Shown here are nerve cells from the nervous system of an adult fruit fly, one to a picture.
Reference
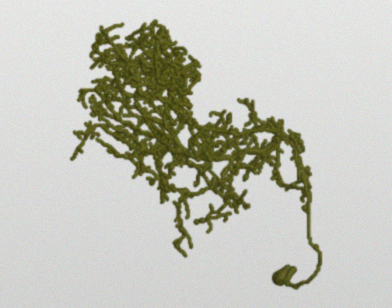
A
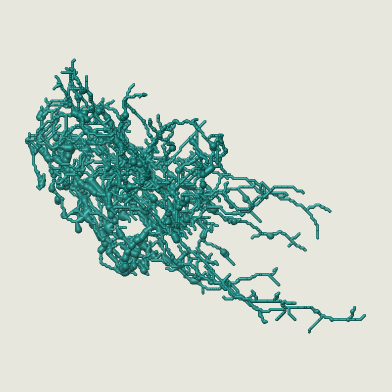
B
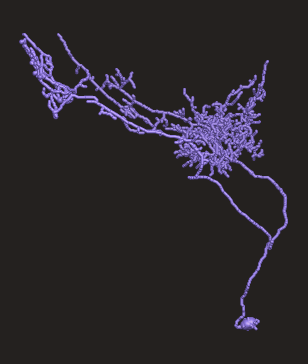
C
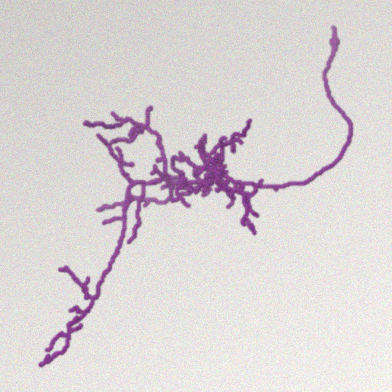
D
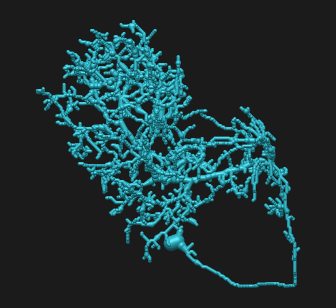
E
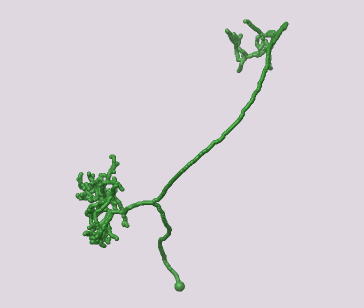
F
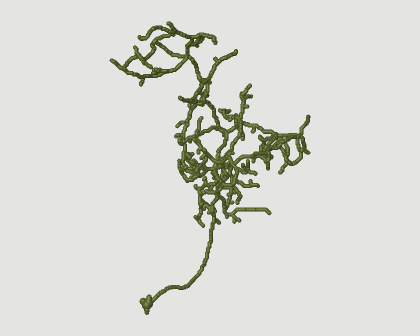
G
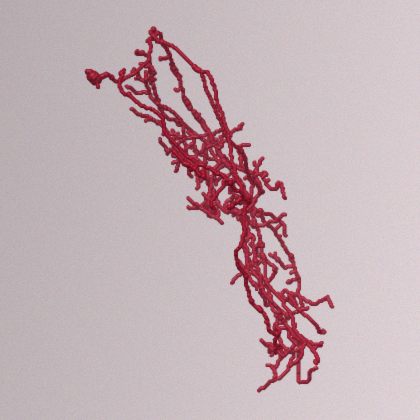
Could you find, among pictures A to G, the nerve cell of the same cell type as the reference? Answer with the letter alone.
D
